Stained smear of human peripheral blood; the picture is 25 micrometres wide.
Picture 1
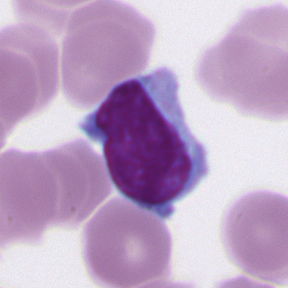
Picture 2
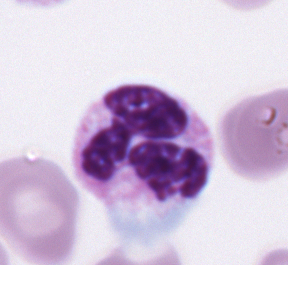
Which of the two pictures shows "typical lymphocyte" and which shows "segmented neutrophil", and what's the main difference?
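The typical lymphocyte is in picture 1, and the segmented neutrophil is in picture 2. Check the outline: the lymphocyte is irregular and angular rather than round, with small pointed tags of cytoplasm jutting out at its left edge and at its bottom. Check the nucleus: the lymphocyte's is a single nucleus of about 11 by 8 micrometres, filling about 70% of a cell of about 13 by 11 micrometres, whereas the neutrophil's, in a cell about 13 micrometres across, is divided into three separate lobes. Check the chromatin: it is dark purple in both, dense with only faint lighter mottling in the lymphocyte, and coarsely clumped in the neutrophil.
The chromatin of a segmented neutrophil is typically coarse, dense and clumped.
Check for nucleoli: none are visible in either cell. Check the cytoplasm: the lymphocyte's is pale blue, lies mostly on the upper right side of the nucleus and shows no distinct granules, while the neutrophil's is mostly pale pink, with a paler, faintly bluish zone at its lower edge.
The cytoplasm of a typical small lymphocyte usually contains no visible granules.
Check the granules: in the neutrophil, fine pinkish ones are scattered through the cytoplasm.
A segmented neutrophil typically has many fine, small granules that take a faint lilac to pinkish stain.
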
